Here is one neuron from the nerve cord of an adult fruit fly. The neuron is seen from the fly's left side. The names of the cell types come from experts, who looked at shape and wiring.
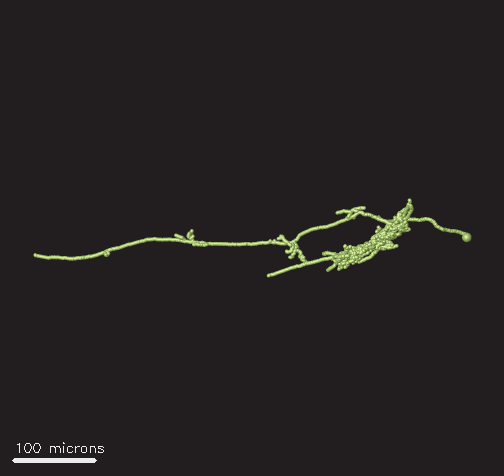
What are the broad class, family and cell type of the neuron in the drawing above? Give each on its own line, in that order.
ascending neuron
hemilineage 06B
AN06B039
